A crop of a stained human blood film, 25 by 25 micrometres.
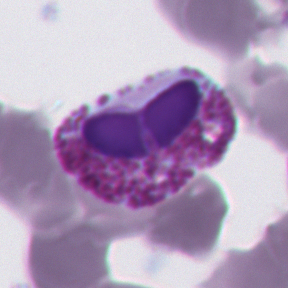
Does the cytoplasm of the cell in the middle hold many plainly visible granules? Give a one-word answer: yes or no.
Yes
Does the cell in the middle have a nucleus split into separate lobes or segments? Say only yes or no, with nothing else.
Yes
